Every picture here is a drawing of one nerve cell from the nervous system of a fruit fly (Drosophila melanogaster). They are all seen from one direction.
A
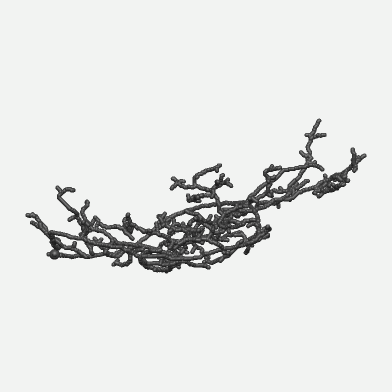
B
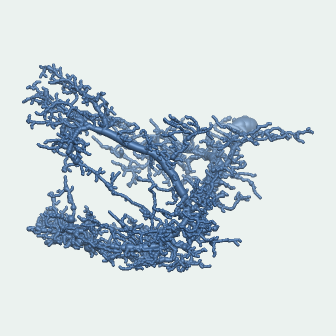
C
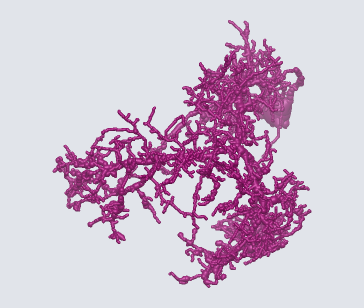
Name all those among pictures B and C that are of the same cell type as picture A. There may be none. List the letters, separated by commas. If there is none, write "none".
none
